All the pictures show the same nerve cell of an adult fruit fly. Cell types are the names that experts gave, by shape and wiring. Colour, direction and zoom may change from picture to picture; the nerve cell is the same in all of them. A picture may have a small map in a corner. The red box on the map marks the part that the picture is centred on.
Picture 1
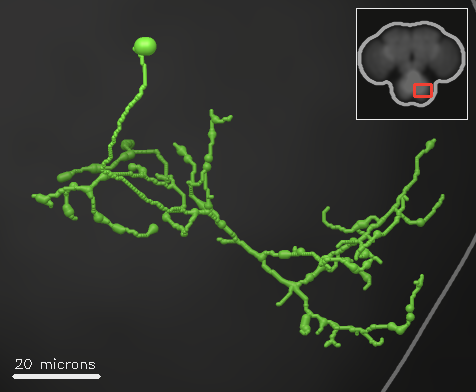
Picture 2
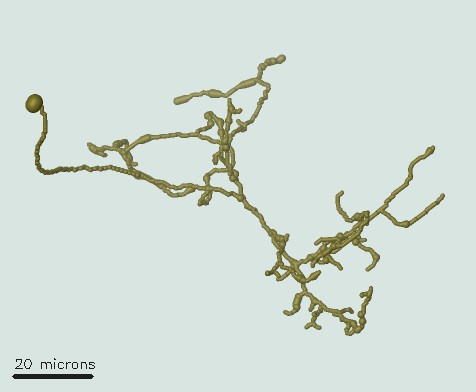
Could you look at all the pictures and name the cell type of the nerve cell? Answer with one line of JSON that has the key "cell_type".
{"cell_type": "IN09A062"}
